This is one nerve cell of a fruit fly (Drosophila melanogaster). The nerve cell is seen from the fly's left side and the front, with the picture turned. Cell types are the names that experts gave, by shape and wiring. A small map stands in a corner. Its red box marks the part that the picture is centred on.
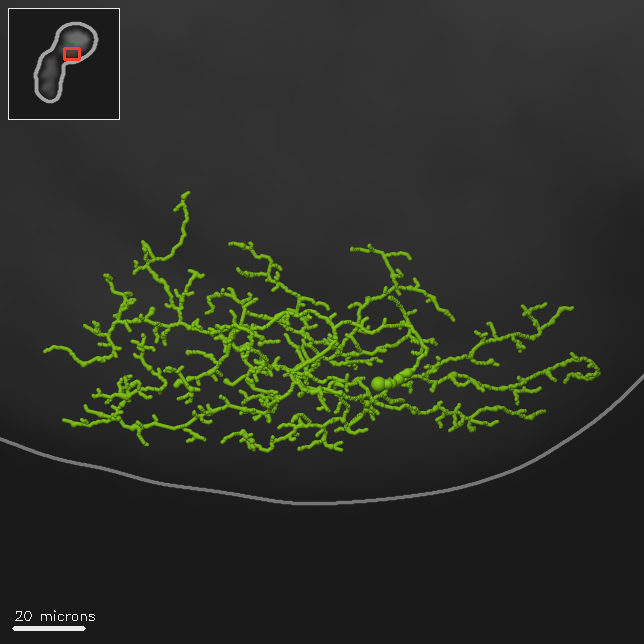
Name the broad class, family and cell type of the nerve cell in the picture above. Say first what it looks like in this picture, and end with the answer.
The cell body can be seen in the middle of the picture. From left to right in the picture it spans about 160 microns. More than a hundred branch ends can be seen. It is an optic-lobe intrinsic neuron. The family is Dm. It is of cell type Dm20.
